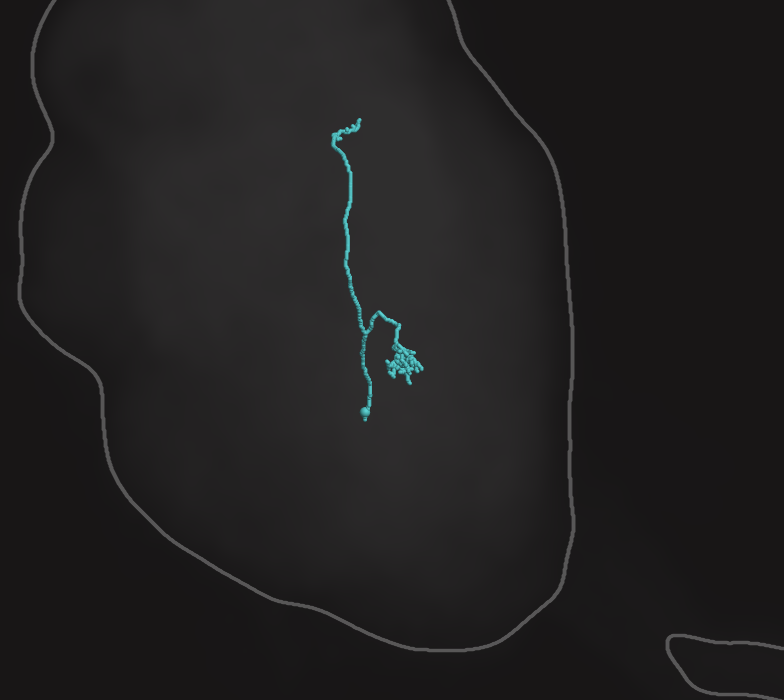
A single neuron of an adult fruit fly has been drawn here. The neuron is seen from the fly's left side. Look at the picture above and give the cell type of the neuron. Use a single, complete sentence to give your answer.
The neuron is typed under the name LC30.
